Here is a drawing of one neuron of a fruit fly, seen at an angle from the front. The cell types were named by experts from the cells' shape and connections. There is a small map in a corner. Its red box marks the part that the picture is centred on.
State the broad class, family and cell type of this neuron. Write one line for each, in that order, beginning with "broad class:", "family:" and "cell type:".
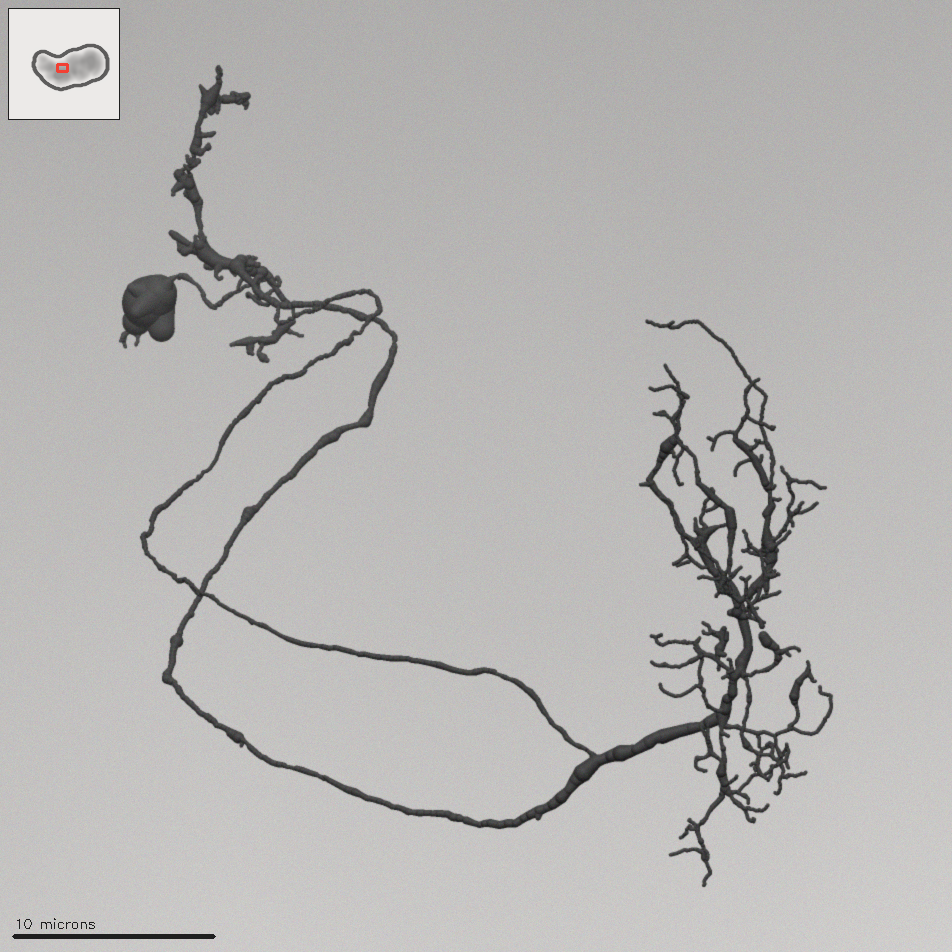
broad class: optic-lobe intrinsic neuron
family: T
cell type: T4d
